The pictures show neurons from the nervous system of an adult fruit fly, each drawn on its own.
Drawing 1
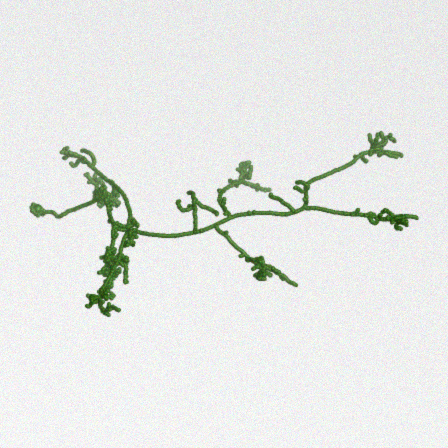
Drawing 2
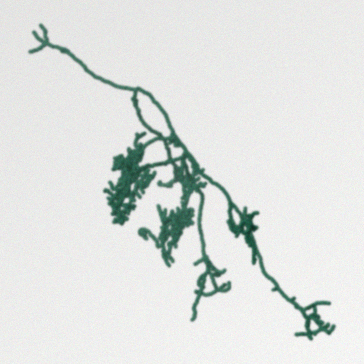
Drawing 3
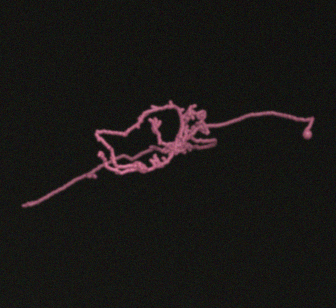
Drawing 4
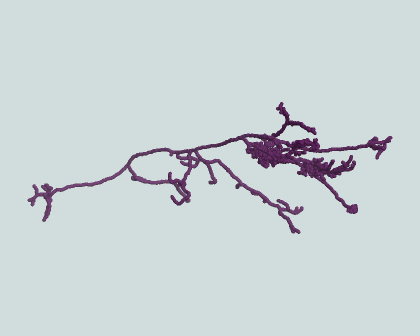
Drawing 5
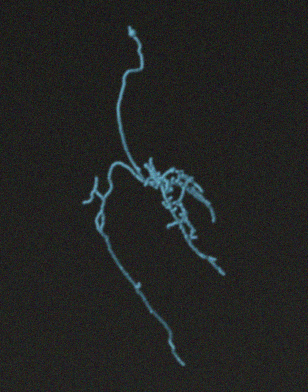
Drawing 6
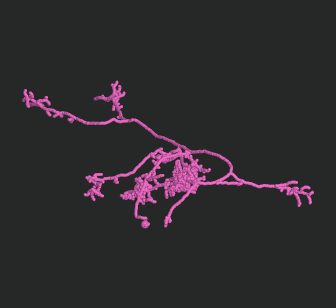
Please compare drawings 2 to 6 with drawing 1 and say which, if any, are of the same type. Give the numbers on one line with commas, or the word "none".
2, 4, 6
